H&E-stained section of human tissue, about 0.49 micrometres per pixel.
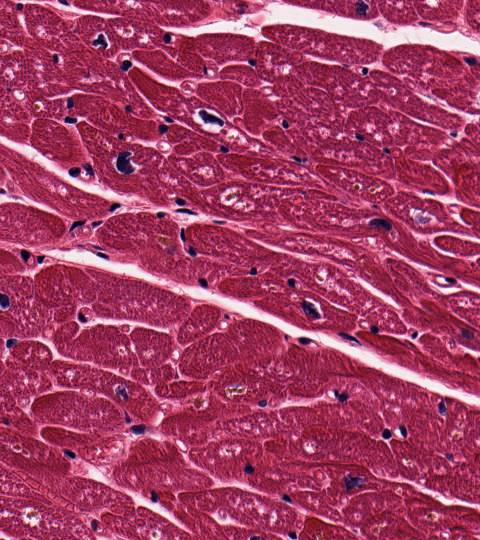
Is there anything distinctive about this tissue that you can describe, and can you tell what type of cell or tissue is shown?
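First, closely packed muscle fibres in bundles fill the field, with very little tissue between them. Second, the cytoplasm is deeply eosinophilic and finely granular. Third, several fibres hold small golden-brown granules in pale zones beside their nuclei. Fourth, small dark elongated nuclei lie in thin pink strands between fibres. Last, the name: left ventricle of the heart.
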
